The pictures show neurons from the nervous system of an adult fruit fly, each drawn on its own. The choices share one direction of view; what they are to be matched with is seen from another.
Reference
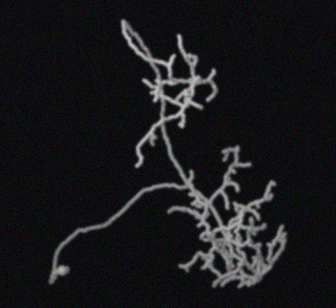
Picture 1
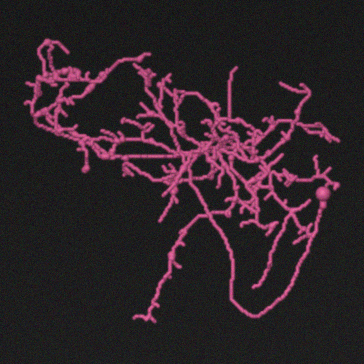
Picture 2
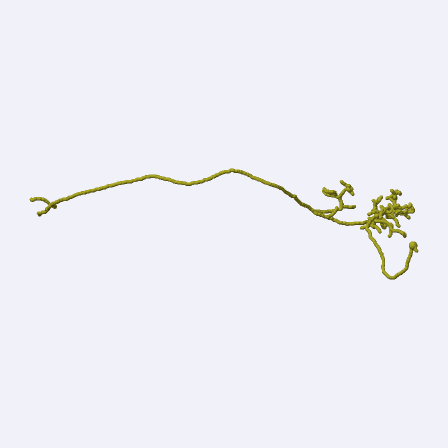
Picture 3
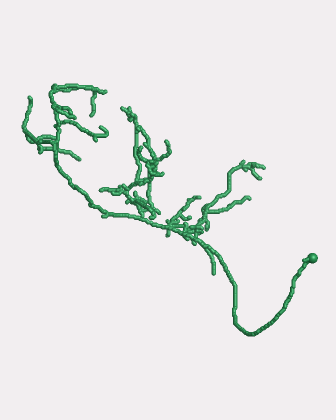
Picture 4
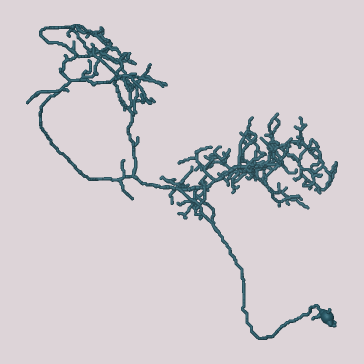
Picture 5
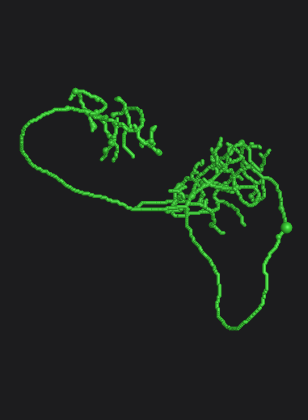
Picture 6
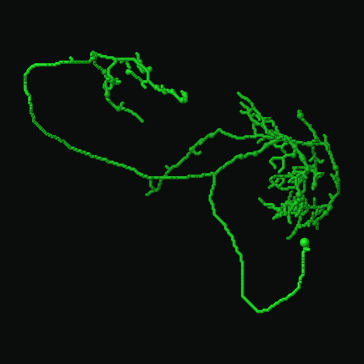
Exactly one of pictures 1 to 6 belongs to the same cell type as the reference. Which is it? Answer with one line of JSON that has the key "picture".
{"picture": 6}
